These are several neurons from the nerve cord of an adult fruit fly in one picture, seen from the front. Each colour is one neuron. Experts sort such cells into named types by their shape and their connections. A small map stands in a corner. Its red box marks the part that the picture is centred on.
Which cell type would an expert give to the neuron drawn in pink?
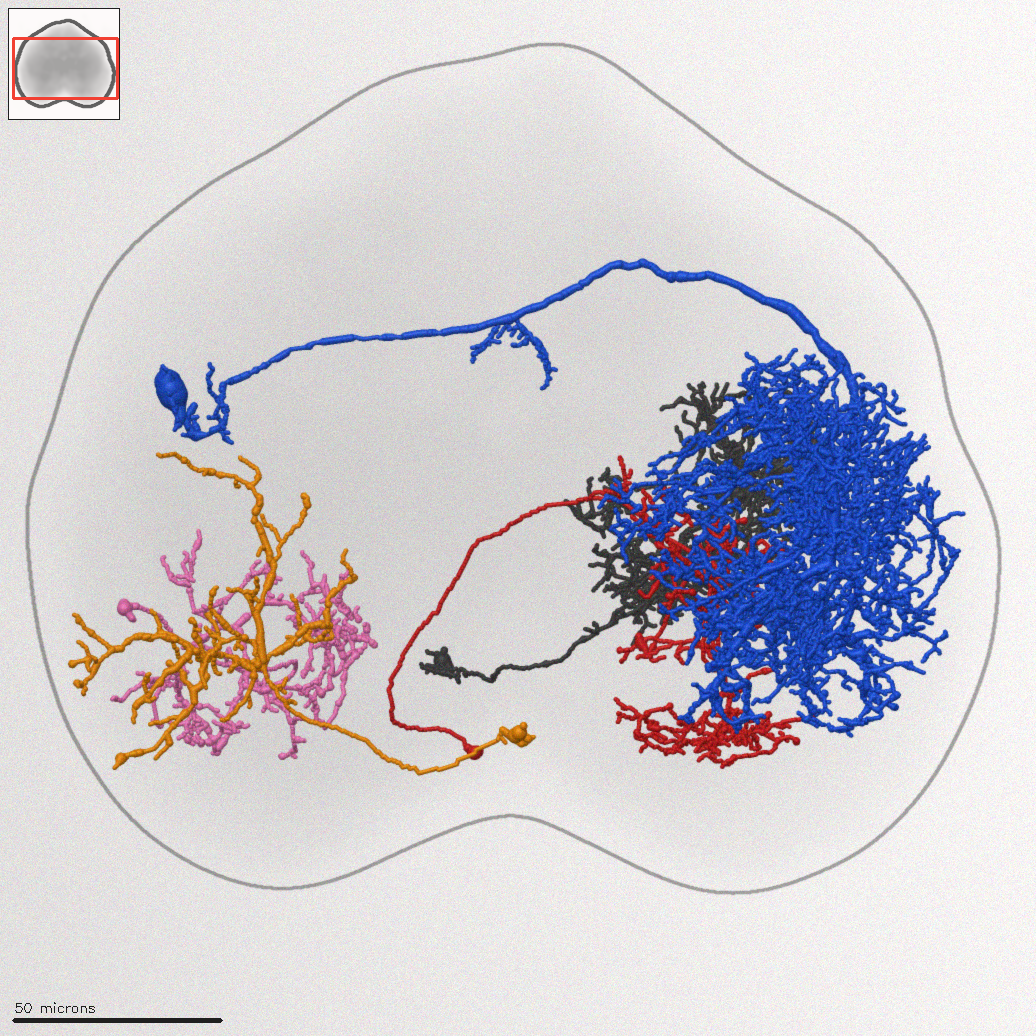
IN09A026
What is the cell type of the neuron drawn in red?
IN12B084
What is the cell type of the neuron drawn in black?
IN13B018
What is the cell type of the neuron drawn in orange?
IN13B040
